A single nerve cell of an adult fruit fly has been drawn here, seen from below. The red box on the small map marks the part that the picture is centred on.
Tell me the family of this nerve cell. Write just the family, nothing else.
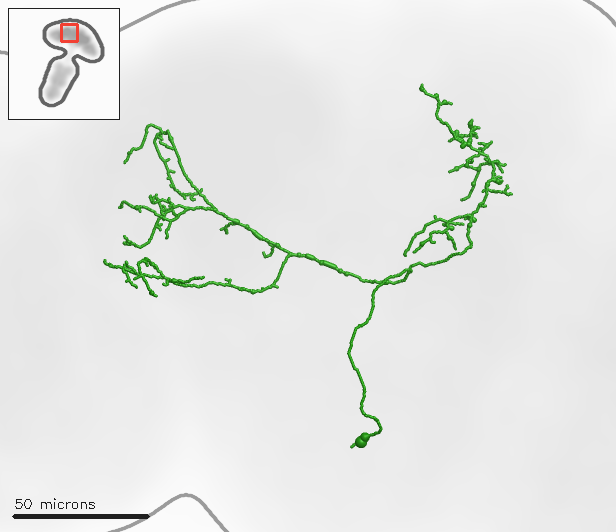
hemilineage DM4_dorsal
